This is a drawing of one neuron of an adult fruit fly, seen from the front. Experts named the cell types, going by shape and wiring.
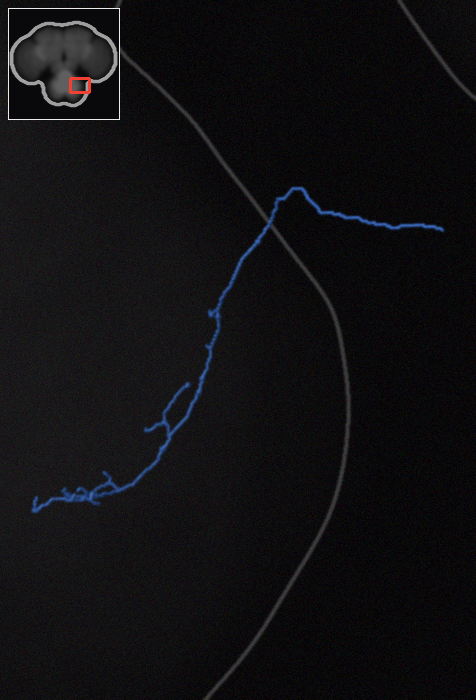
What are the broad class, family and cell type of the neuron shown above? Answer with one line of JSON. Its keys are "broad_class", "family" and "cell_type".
{"broad_class": "sensory neuron entering the nerve cord", "family": "class mechanosensory tactile", "cell_type": "SNta11"}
